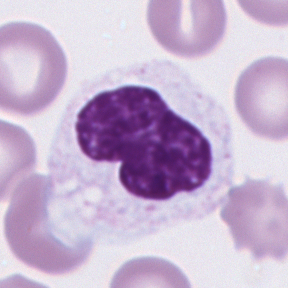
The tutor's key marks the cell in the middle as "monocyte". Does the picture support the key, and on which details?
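The cytoplasm holds fine pink-purple granules.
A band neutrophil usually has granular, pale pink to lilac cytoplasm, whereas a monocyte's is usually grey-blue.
On that feature, this cell is a band neutrophil, not a monocyte. Also present are a roughly round outline, dark purple nuclear chromatin and no visible nucleoli. A red cell with a spiky outline lies just to its right.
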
